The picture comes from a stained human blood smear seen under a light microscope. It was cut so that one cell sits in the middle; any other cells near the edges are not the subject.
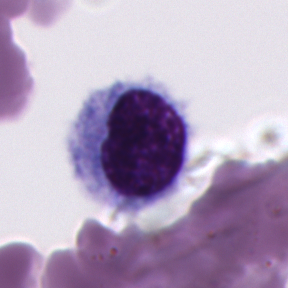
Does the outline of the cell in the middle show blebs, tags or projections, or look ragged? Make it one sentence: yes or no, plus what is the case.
Yes, in outline this cell is rough rather than smooth and even.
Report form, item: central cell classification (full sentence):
Within this crop, a hairy cell occupies the central position.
